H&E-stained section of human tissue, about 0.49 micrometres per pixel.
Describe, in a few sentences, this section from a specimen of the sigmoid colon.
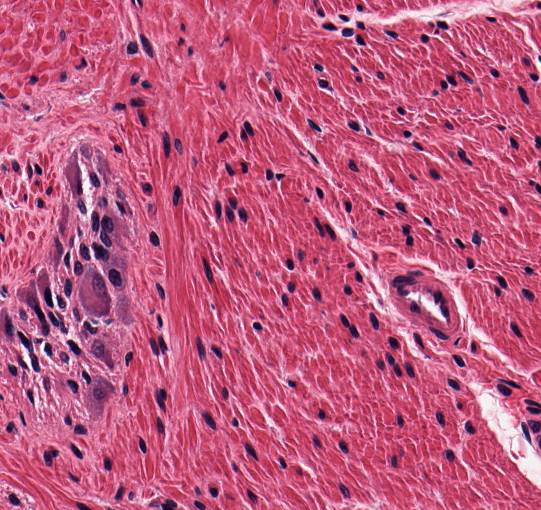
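Notice the muscle cells' dark, elongated, blunt-ended nuclei. In the upper left corner they are cut across, giving rounded profiles. At the left edge, a cluster of large ganglion cells has abundant purplish cytoplasm. Right of centre lies one small, narrow-lumened blood vessel among the muscle.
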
